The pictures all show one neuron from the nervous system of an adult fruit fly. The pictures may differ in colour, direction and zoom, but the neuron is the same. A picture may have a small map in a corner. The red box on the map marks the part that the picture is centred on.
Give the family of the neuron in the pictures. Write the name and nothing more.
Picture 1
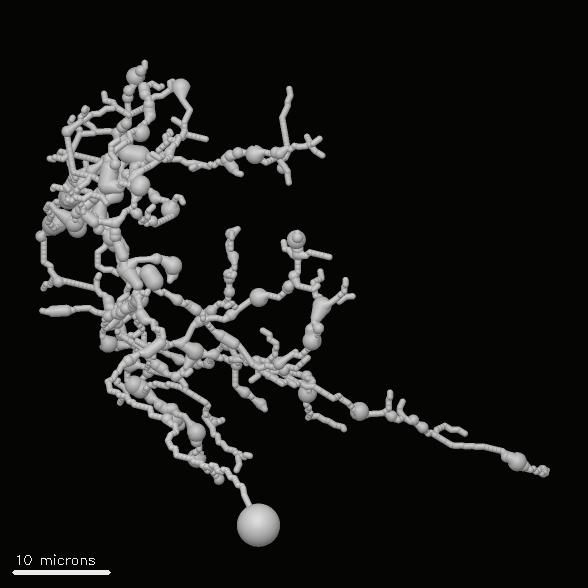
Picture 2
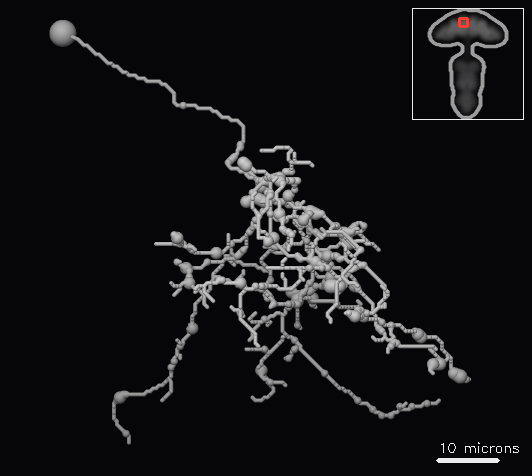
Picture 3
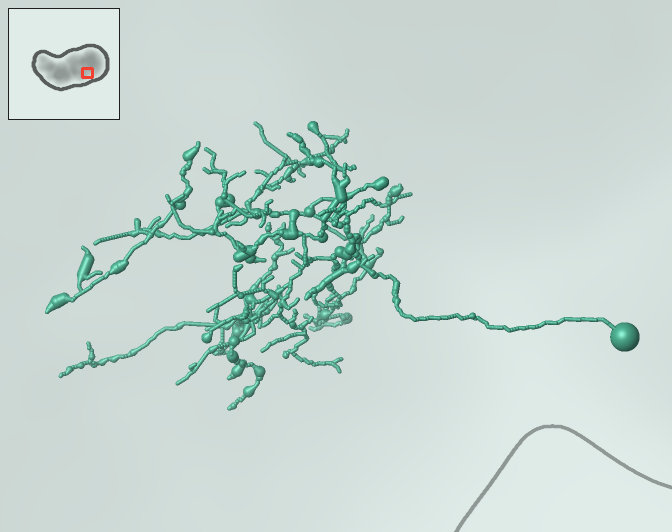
hemilineage TRdl_b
